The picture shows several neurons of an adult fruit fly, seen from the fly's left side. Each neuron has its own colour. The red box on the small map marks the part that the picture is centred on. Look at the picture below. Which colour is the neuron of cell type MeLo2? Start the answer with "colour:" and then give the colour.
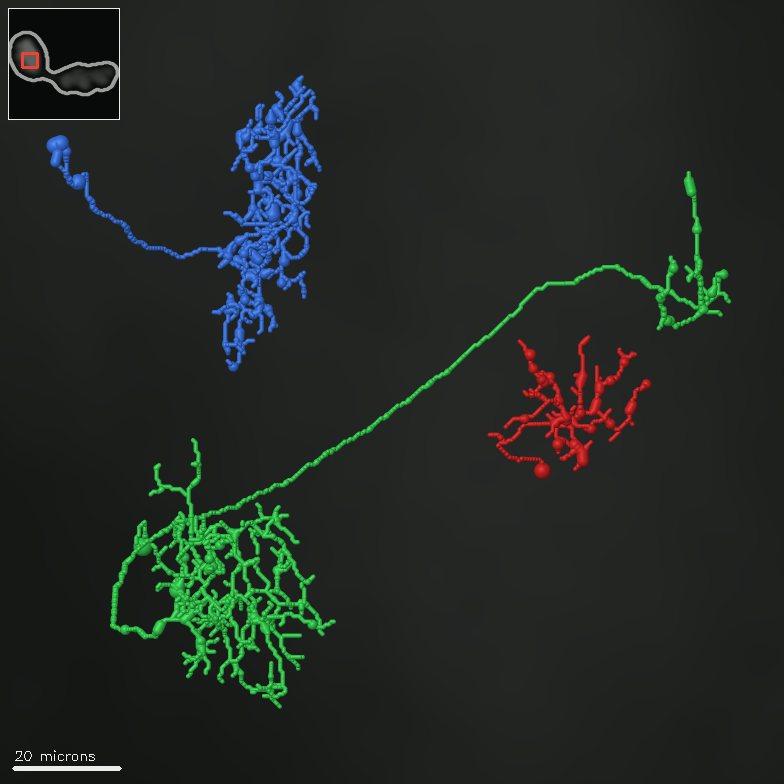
colour: green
